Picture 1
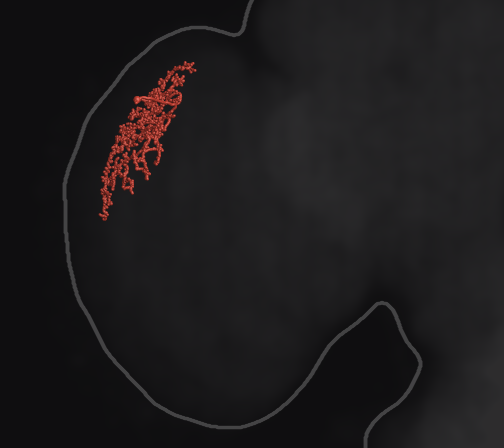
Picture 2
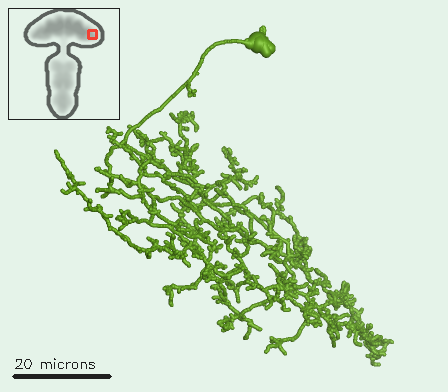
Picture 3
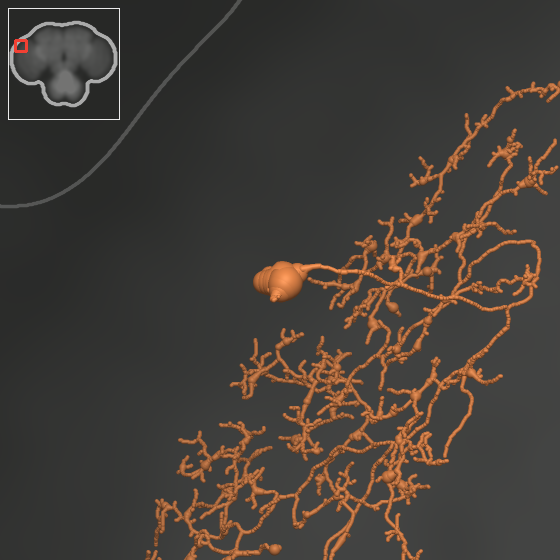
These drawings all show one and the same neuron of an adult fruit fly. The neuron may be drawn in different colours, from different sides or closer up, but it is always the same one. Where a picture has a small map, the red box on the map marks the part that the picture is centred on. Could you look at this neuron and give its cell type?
Cm17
